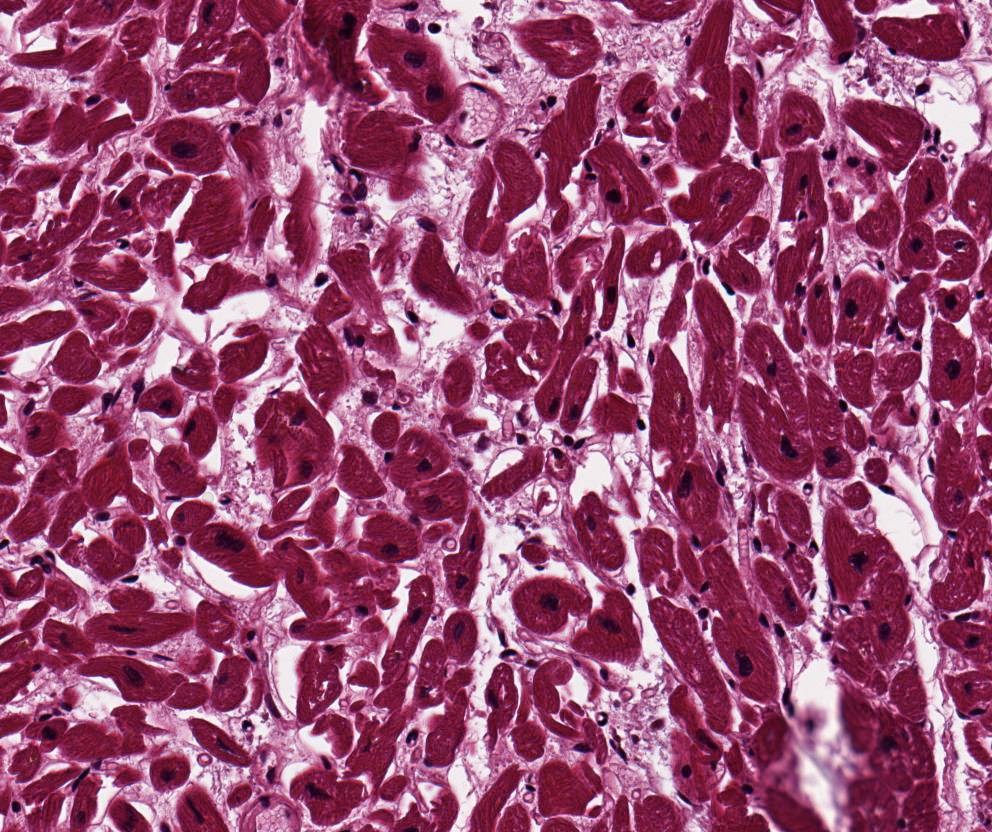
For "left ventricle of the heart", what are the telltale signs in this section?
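The section is of the left ventricle of the heart. Across the left and middle of the field, most fibres are cut across or obliquely, giving rounded or oval profiles. Where a nucleus shows in a fibre, it is single and central.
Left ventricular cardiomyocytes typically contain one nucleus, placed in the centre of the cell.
The single central nuclei seen here therefore go with the name. The fibre cytoplasm stains a deep, dense red-purple. Small dark elongated nuclei lie singly, scattered in the spaces between fibres.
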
